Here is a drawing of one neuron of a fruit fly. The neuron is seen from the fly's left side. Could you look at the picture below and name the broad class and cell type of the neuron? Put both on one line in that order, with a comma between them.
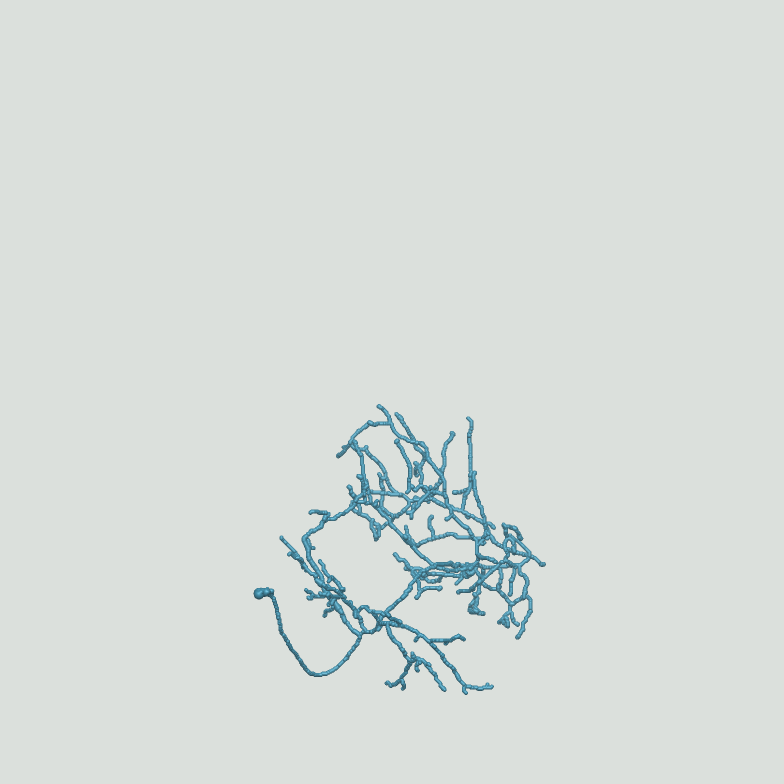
central-brain intrinsic neuron, GNG458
